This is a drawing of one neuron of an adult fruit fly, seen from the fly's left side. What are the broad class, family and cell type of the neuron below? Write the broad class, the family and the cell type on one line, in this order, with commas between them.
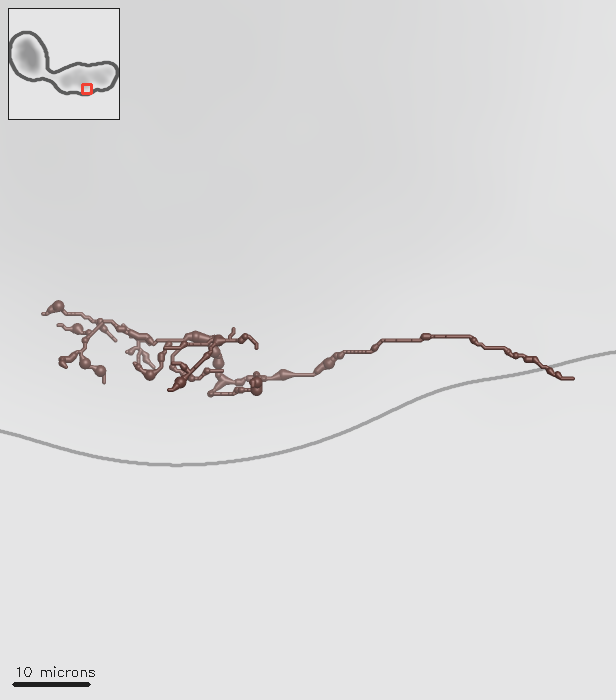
sensory neuron entering the nerve cord, class mechanosensory tactile, SNta26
